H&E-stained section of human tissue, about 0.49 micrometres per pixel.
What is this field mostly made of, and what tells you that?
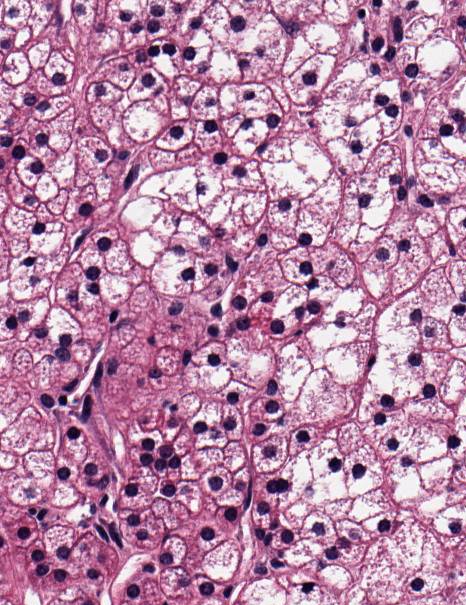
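What you have here is the zona fasciculata of the adrenal gland. Start with the cytoplasm: in most cells it is pale, clear to finely vacuolated and bubbly.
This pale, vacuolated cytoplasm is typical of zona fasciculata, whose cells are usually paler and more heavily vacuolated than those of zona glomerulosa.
Nuclei are small, round and dark, mostly one to a cell. The cells lie in nests and short cords divided by thin pink septa, and on the left, thin-walled capillary channels lined by elongated nuclei run obliquely within those septa.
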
